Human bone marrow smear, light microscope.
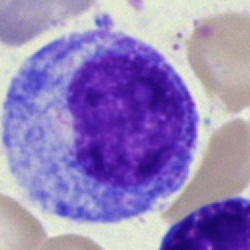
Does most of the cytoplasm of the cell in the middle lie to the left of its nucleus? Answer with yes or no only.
Yes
